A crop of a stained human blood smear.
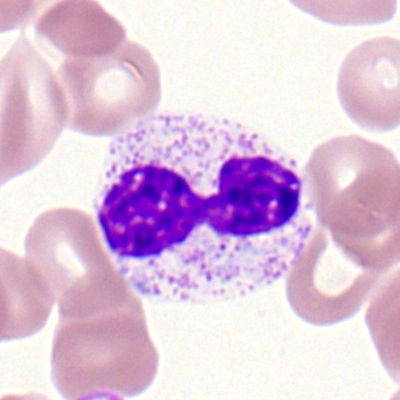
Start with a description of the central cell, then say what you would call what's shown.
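Look how the chromatin clumps, dark purple and coarse, with no nucleoli visible in the nucleus. Fine pinkish-purple granules are scattered evenly through the cytoplasm, and there are no vacuoles. This one's a segmented neutrophil.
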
